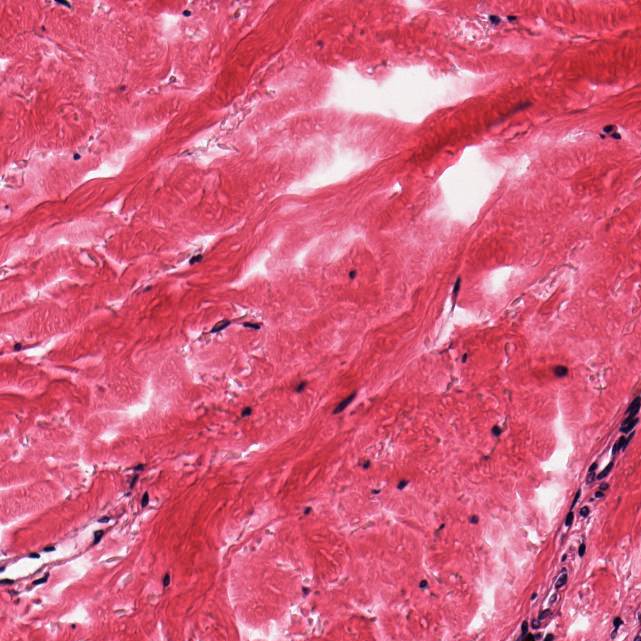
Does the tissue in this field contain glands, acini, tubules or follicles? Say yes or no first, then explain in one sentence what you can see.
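No. No epithelium or glands are present in the field.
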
